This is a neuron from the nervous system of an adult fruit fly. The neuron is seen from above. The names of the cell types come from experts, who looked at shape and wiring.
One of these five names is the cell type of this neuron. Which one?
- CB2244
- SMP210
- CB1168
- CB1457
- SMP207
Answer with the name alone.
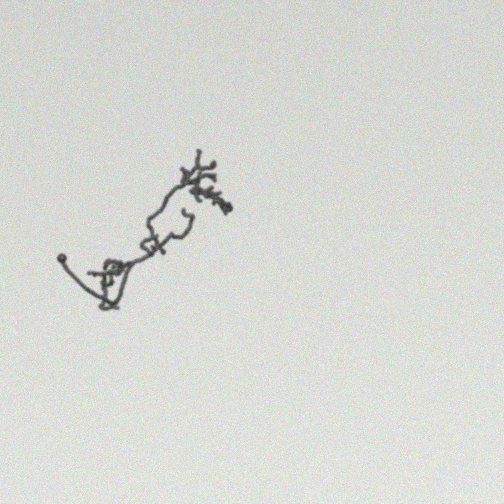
SMP210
